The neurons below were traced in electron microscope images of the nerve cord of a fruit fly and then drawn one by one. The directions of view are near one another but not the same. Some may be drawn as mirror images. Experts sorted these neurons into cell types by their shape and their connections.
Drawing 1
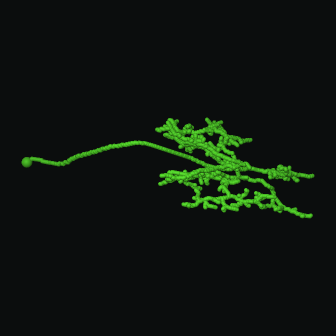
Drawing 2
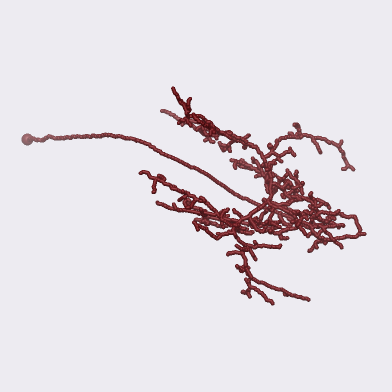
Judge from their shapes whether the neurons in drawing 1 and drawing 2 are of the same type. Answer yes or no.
yes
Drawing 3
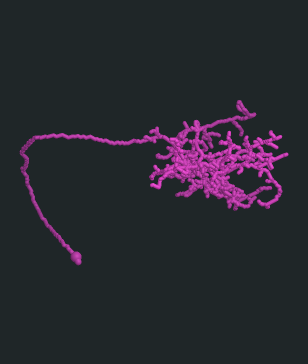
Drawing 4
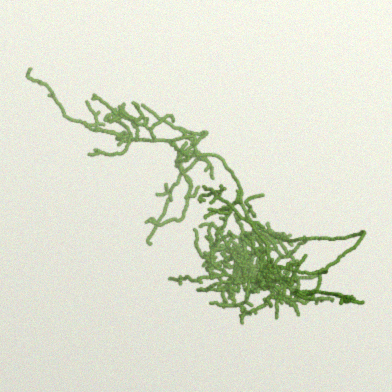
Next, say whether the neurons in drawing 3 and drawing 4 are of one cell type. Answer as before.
no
